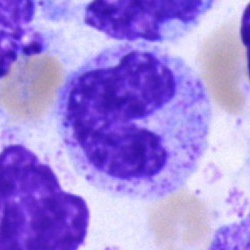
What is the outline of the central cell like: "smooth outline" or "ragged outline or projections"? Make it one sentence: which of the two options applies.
The outline of the cell is smooth, not rough.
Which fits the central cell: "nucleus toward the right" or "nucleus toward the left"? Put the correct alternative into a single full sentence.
To the right of the nucleus lies the bulk of the cytoplasm.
